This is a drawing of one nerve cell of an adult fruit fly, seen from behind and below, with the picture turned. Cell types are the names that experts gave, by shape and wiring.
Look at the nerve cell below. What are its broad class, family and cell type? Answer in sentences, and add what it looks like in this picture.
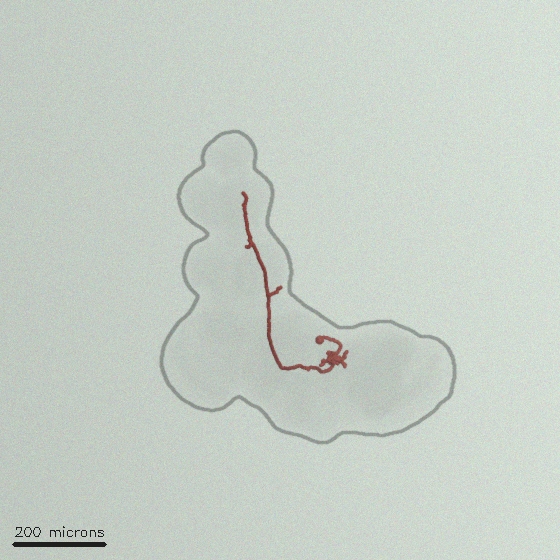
Its broad class is descending neuron. The family is hemilineage PSp2. Its cell type is DNp17. Its cell body lies in the middle of the picture. By the scale bar it is about 400 microns tall in this view.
